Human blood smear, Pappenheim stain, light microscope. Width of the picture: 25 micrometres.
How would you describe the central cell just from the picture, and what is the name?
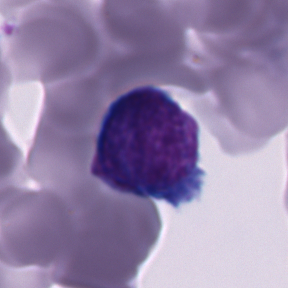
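Cytoplasm: only a very thin blue rim shows, mostly along the left and lower right edges. Surface: fine, short, hair-like projections fringe the lower right border. Granules: none are visible in the cytoplasm. Vacuoles: none are seen anywhere in the cell. This is a typical lymphocyte.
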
